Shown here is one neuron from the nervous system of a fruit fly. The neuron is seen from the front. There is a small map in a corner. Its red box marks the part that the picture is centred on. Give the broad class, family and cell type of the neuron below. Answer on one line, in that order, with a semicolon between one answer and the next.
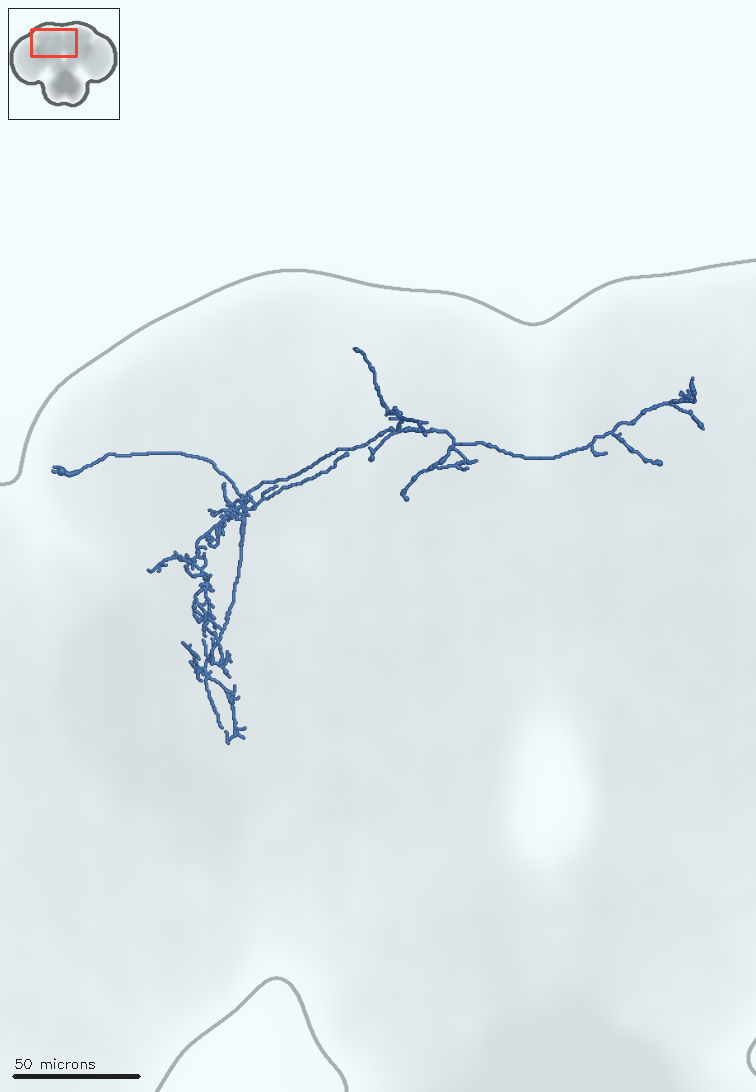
central-brain intrinsic neuron; hemilineage LHp2; SMP242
